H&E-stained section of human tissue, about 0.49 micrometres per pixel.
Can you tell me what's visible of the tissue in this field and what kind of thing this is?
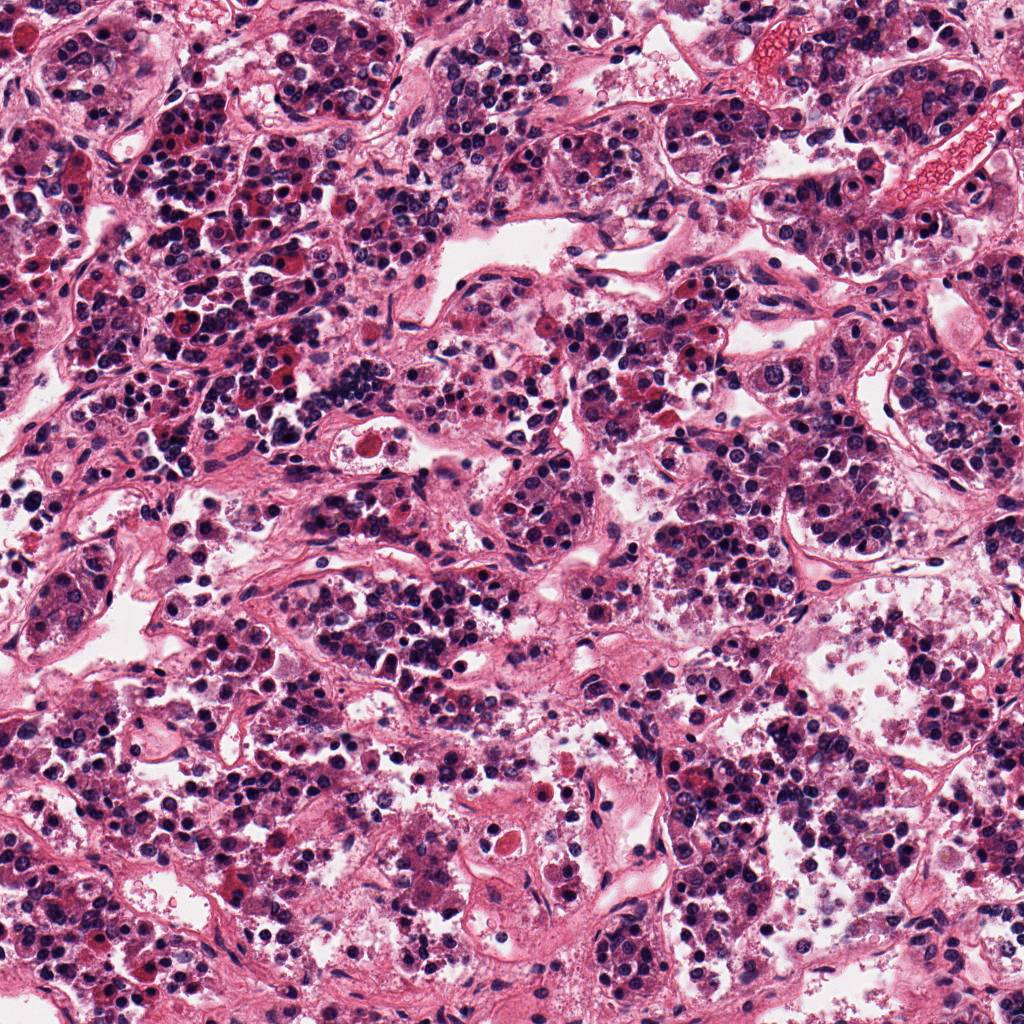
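Cells with pale pink to purplish cytoplasm lie beside the red cells within the same nests. Nuclei are small, round and darkly stained, fairly uniform between cells. The nests are solid, without gland lumens. In the septa at the upper right run thin-walled vessels packed with red blood cells. The tissue is pituitary.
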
